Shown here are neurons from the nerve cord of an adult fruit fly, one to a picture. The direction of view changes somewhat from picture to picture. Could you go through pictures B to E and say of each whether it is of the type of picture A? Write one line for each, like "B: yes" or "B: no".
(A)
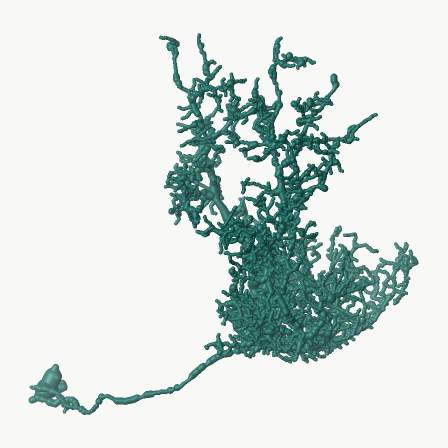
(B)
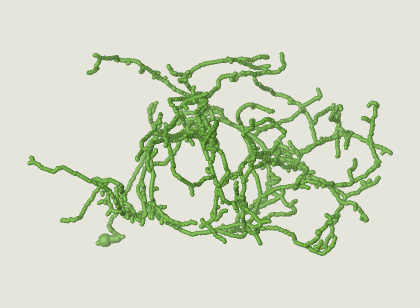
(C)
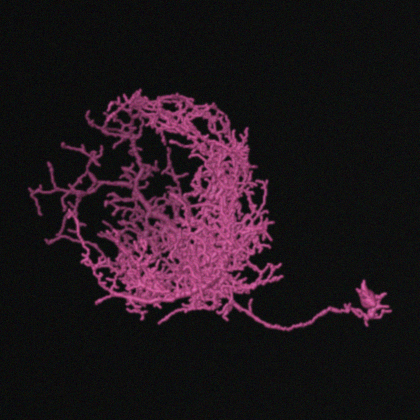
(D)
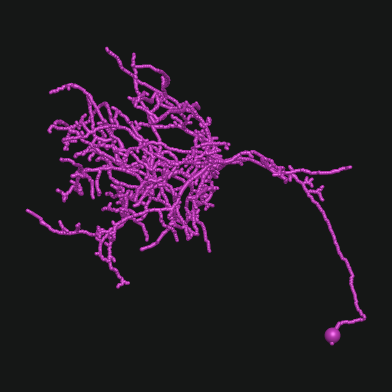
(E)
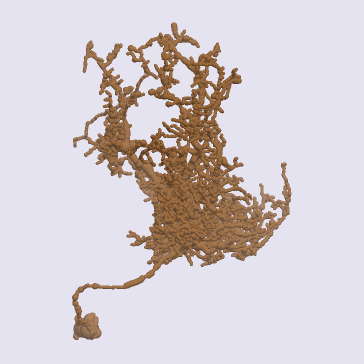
B: no
C: yes
D: no
E: yes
